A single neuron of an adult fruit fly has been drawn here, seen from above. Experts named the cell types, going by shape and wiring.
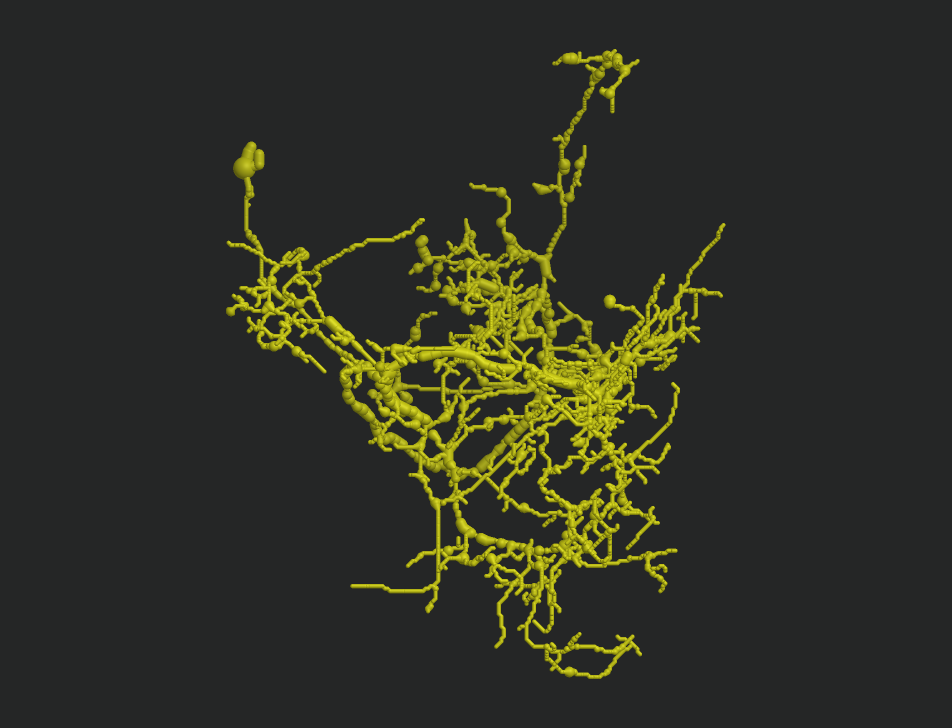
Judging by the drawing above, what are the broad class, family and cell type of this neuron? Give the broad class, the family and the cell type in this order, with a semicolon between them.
central-brain intrinsic neuron; hemilineage AOTUv4_dorsal; SMP153_a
